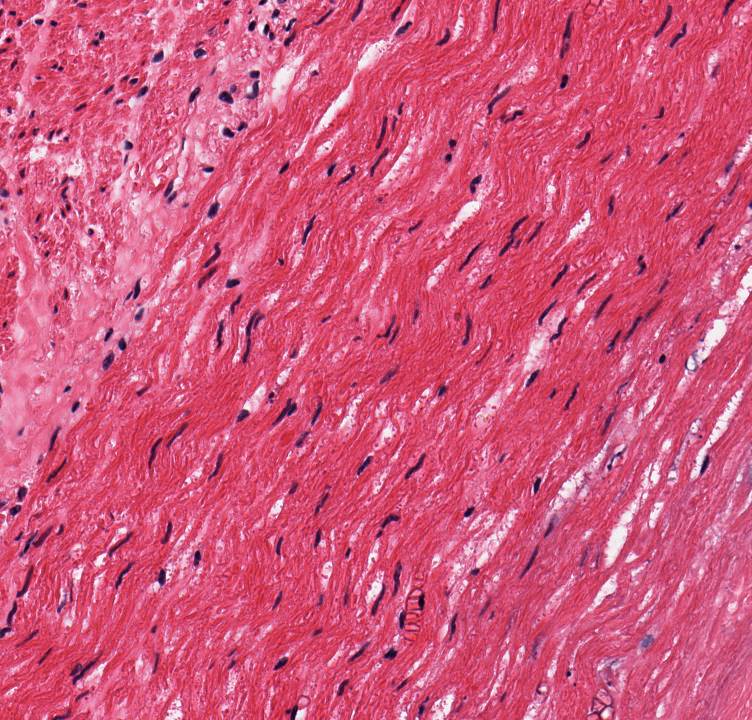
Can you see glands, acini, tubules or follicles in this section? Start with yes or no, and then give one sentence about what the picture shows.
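No. No epithelium, glands or fat cells are present in the field.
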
